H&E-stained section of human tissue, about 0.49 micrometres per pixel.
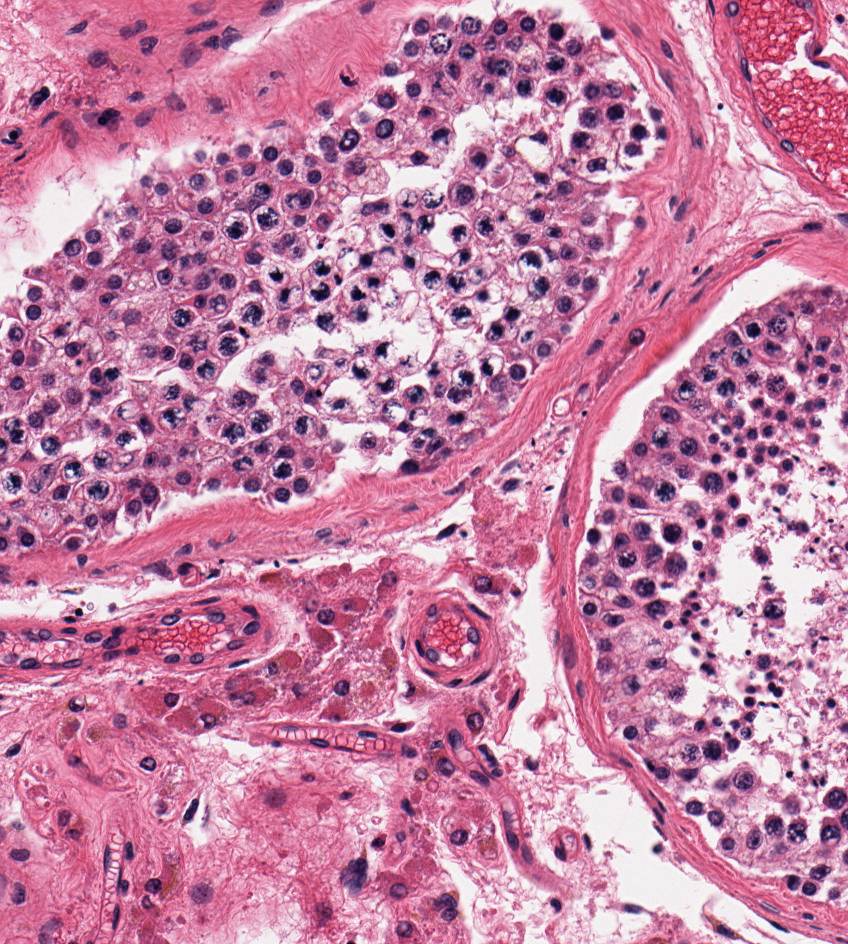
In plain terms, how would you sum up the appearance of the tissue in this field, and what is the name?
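See how two large tubular units fill the field, upper left and right edge, with interstitial tissue between at lower left and centre. Both are packed with many layers of rounded cells; many of their round dark nuclei show coarse clumped chromatin. The interstitium holds clusters of polygonal cells with abundant eosinophilic cytoplasm and round nuclei. This is testis.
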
